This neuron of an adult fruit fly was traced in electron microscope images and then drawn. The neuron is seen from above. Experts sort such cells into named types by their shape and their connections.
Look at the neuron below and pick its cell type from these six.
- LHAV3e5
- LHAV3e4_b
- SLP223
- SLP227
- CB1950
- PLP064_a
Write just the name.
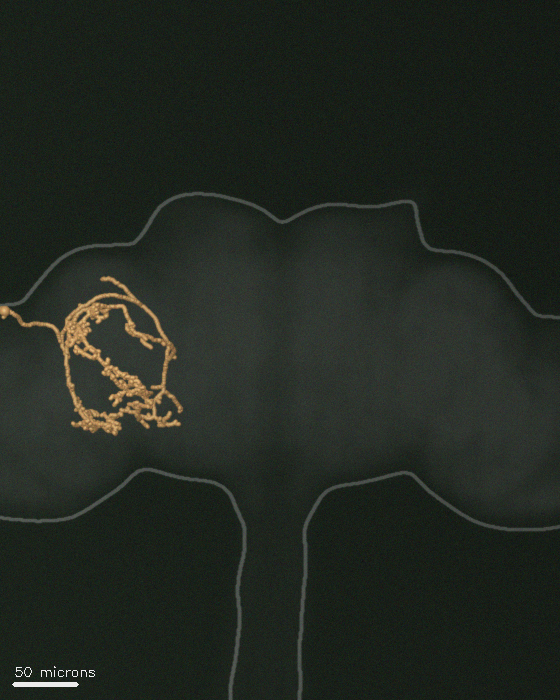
CB1950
